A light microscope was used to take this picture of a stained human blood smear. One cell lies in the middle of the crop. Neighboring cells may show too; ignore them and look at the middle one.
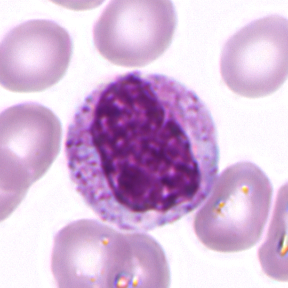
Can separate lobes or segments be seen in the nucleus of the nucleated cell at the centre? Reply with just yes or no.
No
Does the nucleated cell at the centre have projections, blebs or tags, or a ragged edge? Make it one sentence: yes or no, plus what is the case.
No, what this cell has is a smooth outline, not a rough one.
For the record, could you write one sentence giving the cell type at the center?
The cell sitting right in the middle is a metamyelocyte.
